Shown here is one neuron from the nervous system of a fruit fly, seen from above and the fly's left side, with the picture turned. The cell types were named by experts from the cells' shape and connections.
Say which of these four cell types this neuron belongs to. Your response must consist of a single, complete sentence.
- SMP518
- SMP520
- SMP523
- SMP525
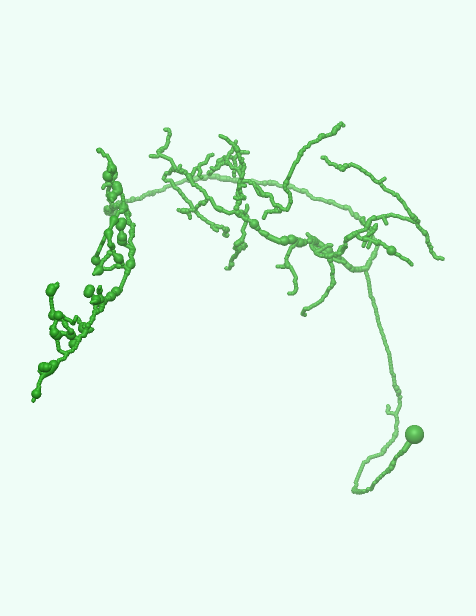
The neuron is of cell type SMP518.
